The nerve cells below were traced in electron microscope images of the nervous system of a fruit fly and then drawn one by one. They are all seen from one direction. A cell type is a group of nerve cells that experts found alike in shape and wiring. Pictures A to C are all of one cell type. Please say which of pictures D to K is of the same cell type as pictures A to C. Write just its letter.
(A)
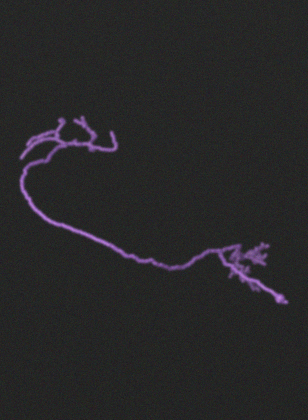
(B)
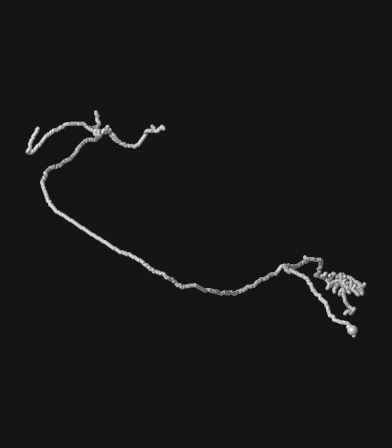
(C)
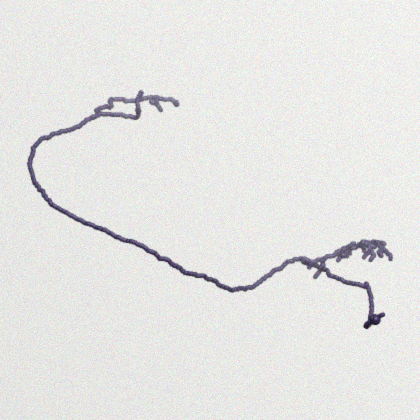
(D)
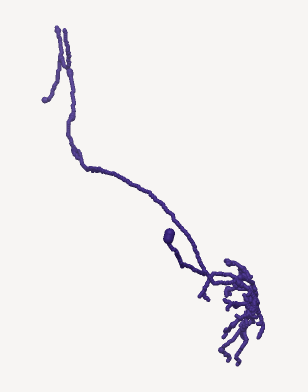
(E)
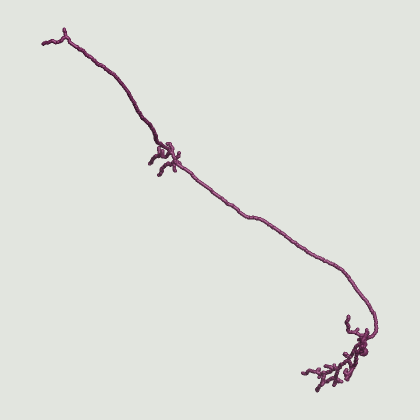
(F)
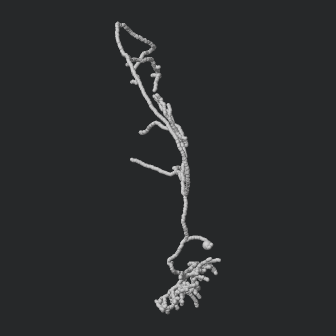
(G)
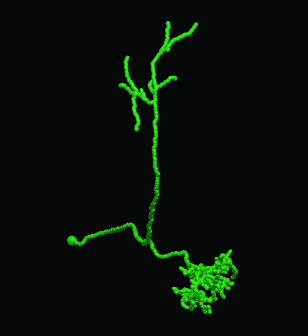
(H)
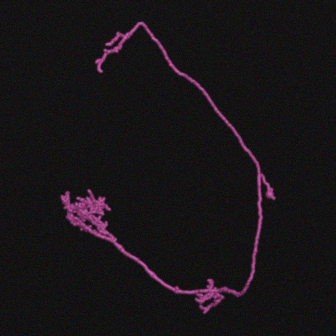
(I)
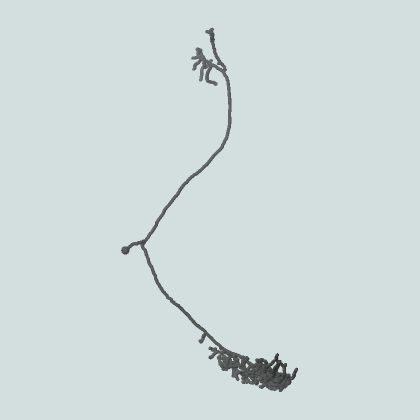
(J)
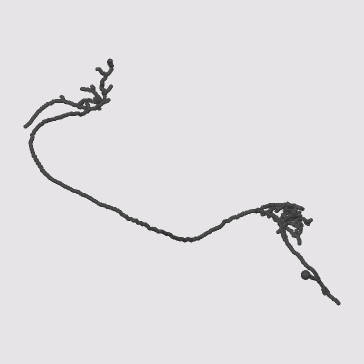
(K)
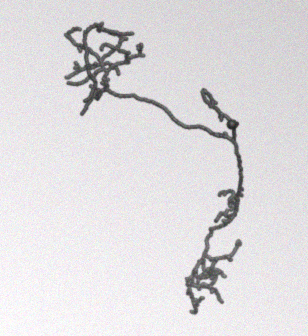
J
